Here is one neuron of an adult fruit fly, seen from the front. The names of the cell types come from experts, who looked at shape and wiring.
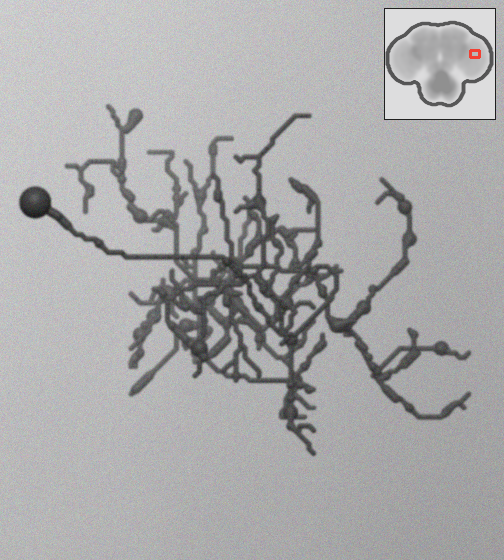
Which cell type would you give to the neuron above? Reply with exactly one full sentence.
The cell type carried by this neuron is Mi14.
